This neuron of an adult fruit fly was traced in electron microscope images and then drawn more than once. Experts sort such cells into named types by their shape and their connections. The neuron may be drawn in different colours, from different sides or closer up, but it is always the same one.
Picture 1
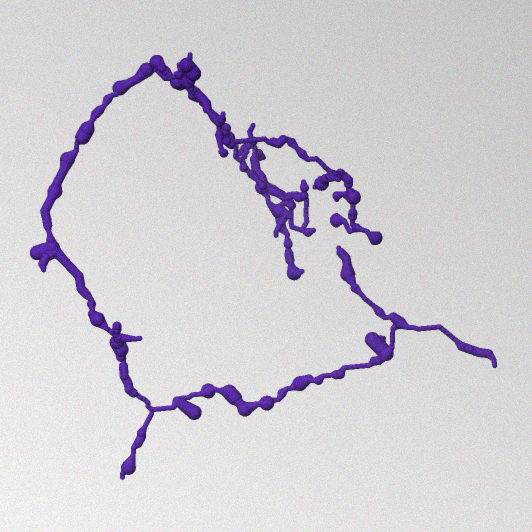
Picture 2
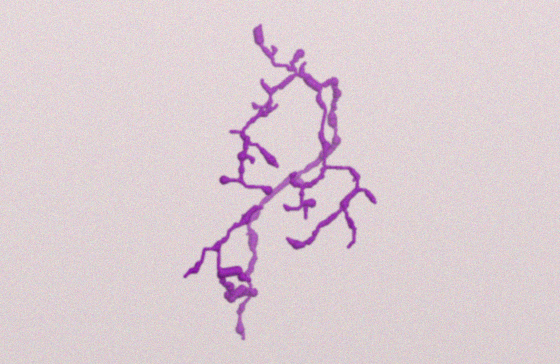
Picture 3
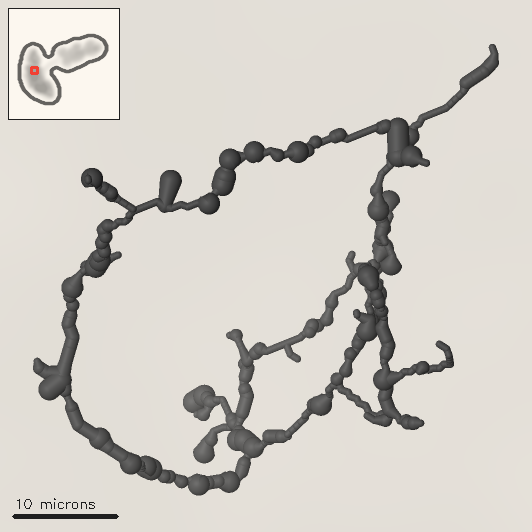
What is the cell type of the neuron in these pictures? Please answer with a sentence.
The cell type is BM_Taste.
